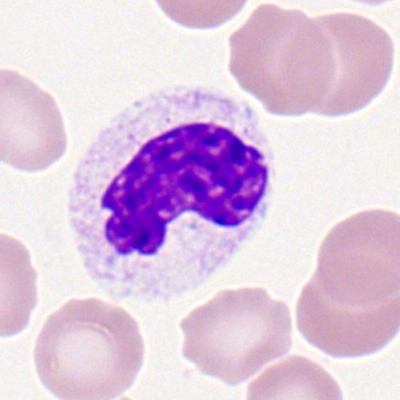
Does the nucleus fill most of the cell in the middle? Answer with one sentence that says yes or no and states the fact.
No, this cell has broad cytoplasm around its nucleus.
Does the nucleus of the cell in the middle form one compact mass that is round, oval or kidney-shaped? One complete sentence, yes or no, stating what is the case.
Yes, the nucleus of this cell is one compact round, oval or kidney-shaped mass.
